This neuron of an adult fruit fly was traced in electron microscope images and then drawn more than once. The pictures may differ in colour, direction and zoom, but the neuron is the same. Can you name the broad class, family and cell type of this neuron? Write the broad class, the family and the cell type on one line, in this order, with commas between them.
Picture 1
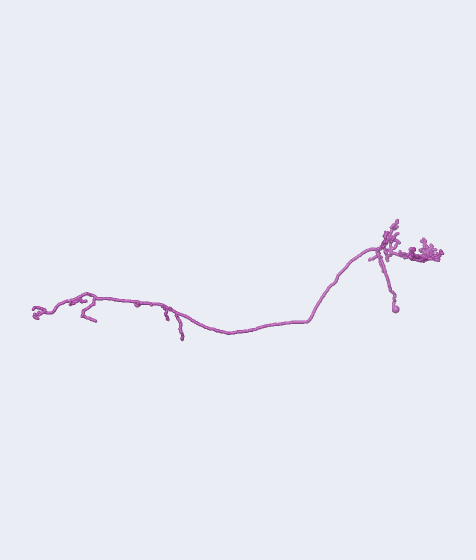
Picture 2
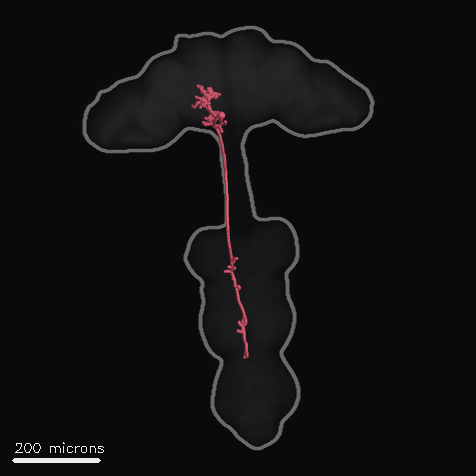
descending neuron, hemilineage LB12, DNge014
